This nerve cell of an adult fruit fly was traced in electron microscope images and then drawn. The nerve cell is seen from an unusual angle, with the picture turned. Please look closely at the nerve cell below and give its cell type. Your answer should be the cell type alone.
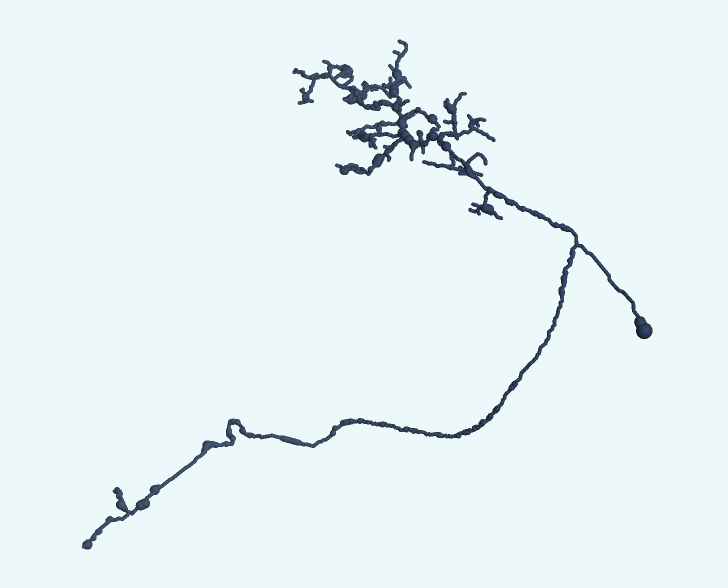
LPT100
